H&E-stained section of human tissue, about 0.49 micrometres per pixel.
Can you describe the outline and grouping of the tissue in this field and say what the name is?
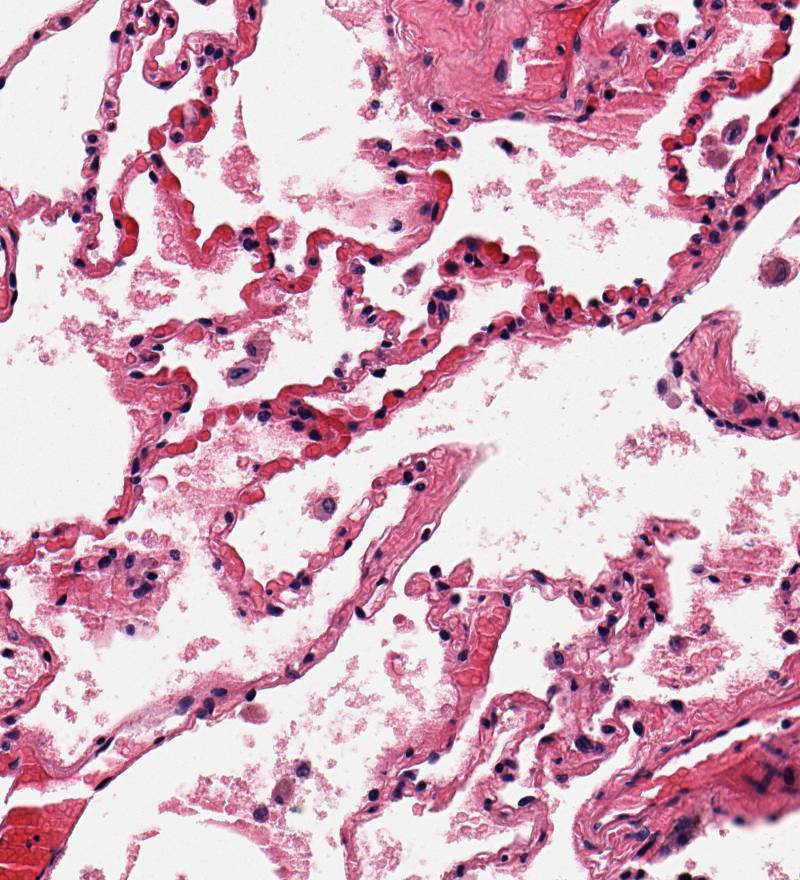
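Thin branching strands across whole field, separating large open spaces. Strand capillaries packed with bright red blood cells; beaded red look, clearest along central band. Strands covered by flattened cells, small dark nuclei bulging slightly into spaces. A few single rounded cells, ample pale cytoplasm, free within spaces, e.g. just below centre. Lung.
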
